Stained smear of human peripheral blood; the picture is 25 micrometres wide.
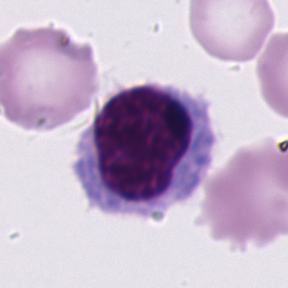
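Hairy cell at the centre of the field, with a ragged, fuzzy outline rather than a smooth one. The cell is about 13 by 11 micrometres. Its roundish nucleus, about 10 by 8 micrometres, fills about 60% of the cell's area and has a shallow notch on its lower right side. The chromatin is dark purple and coarsely clumped, with paler streaks between the clumps. The cytoplasm is pale greyish-blue.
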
